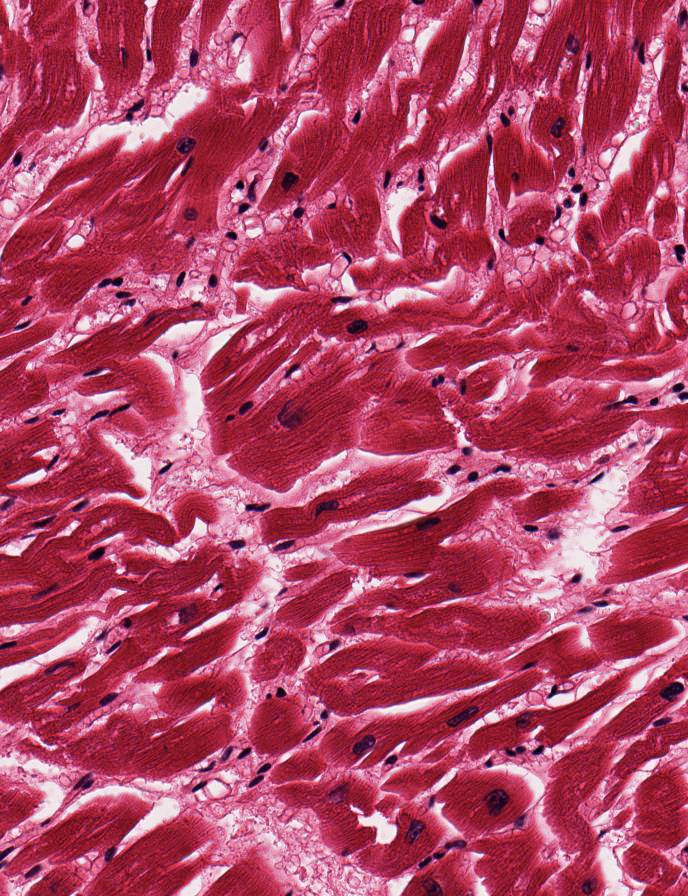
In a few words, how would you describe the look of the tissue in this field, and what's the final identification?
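Field wholly muscle fibres, cut mostly lengthwise and obliquely, with pale interstitium between. Many fibres branch and join neighbours. Interstitium loose, pale, finely vacuolated; scattered small dark elongated nuclei. Empty white clefts separate many fibres from the interstitium. Tissue: left ventricle of the heart.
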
